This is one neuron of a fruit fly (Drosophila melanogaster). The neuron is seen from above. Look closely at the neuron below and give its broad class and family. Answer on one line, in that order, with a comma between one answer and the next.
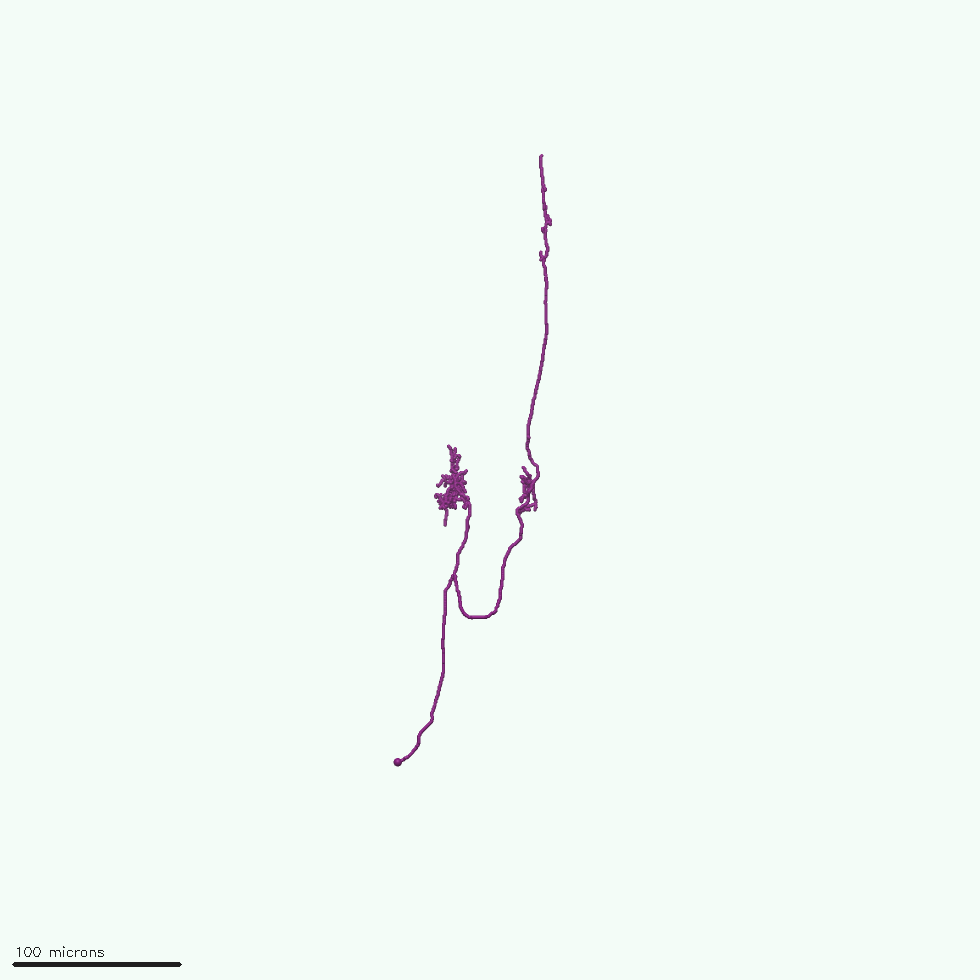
nerve-cord intrinsic neuron, hemilineage 06A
